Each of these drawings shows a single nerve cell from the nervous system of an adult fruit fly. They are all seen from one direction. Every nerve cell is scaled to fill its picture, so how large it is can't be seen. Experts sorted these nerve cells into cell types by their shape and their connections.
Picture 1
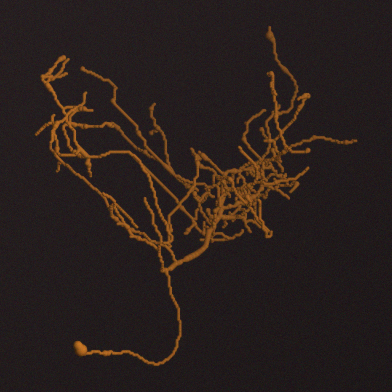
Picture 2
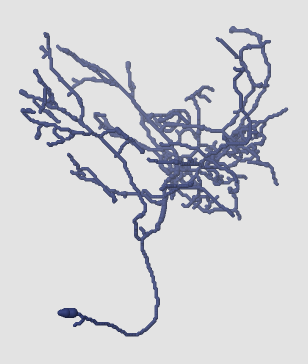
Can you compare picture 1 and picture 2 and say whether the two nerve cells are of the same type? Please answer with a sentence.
They are of the same cell type.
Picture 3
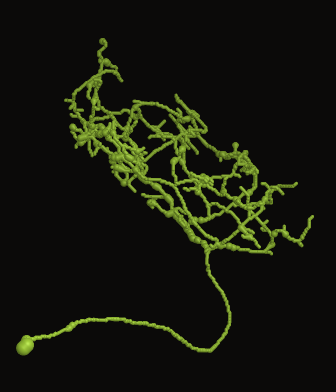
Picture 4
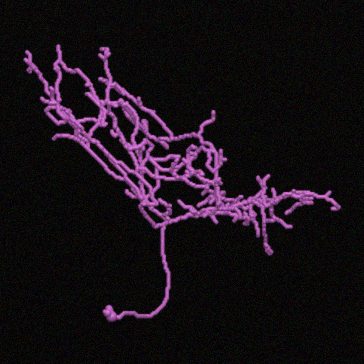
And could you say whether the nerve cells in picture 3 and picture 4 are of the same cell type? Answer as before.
They are of the same cell type.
